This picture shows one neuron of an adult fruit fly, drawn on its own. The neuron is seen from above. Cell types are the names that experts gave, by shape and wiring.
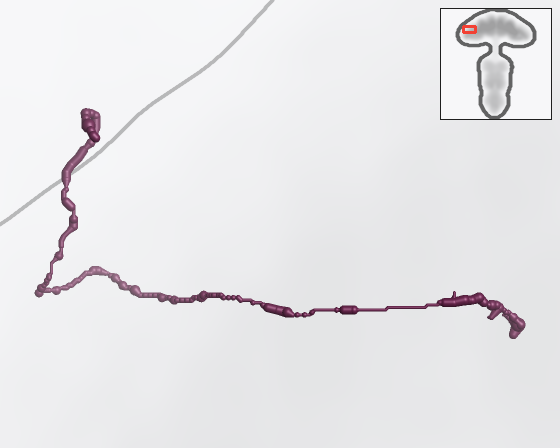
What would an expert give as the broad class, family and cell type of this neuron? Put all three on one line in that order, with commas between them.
photoreceptor or other optic-lobe sensory neuron, class visual, R7d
